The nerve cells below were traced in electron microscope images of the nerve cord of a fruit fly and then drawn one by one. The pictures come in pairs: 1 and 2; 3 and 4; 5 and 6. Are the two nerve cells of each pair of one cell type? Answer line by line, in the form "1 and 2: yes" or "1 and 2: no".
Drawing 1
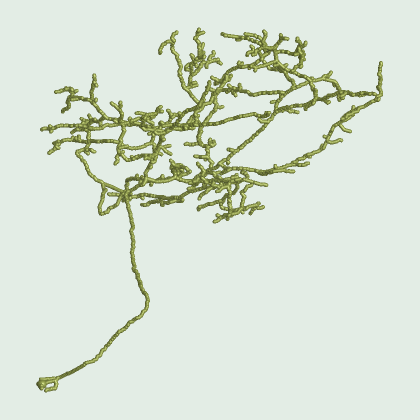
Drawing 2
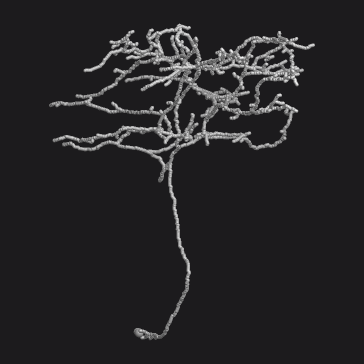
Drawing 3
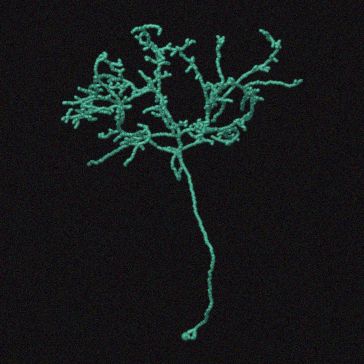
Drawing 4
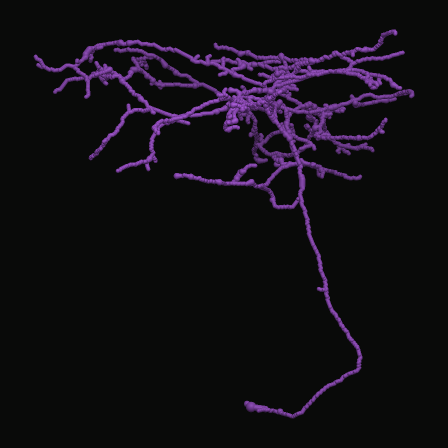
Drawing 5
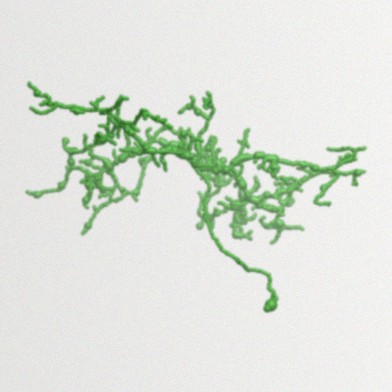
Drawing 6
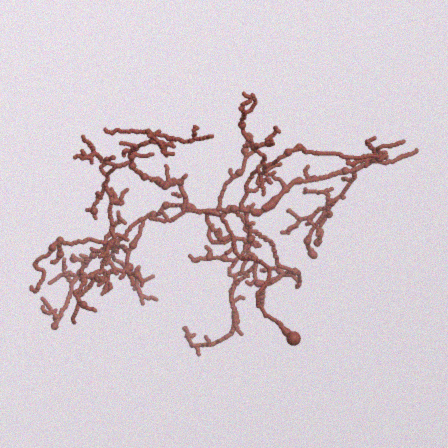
1 and 2: yes
3 and 4: no
5 and 6: yes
